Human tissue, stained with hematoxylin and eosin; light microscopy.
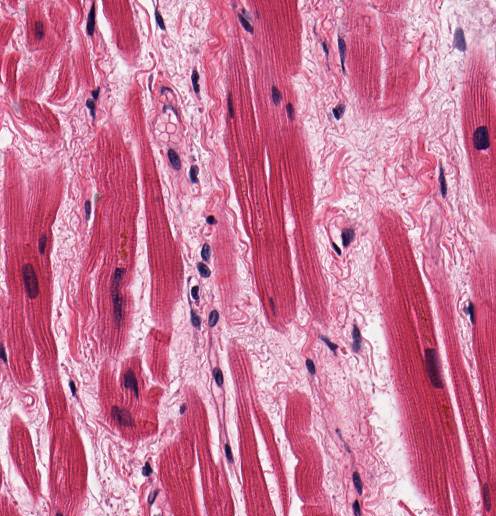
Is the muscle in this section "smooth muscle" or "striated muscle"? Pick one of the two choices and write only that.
Striated muscle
